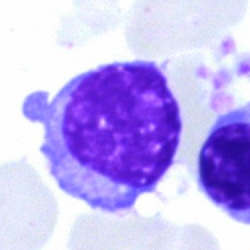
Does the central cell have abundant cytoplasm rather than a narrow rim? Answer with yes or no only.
No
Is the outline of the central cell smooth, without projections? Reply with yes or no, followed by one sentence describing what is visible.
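No. A single small rounded bleb projects from the upper left edge of the cell.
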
